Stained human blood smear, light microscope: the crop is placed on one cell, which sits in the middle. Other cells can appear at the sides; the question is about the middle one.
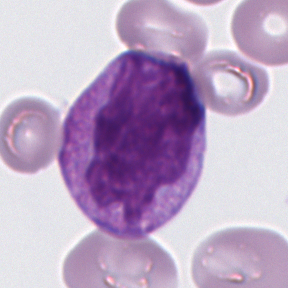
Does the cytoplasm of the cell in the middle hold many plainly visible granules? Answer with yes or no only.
Yes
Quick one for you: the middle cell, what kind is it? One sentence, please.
The cell of interest, in the center, is an atypical promyelocyte.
